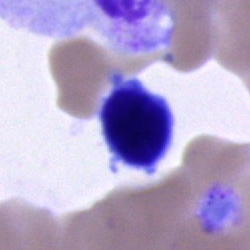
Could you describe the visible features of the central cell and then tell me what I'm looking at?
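Roughly round outline on this one, and it stains so densely you can't make out any chromatin pattern inside. No nucleoli show either. Notice the small knob-like projections sticking out at the top and bottom edges. It's a lymphocyte.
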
